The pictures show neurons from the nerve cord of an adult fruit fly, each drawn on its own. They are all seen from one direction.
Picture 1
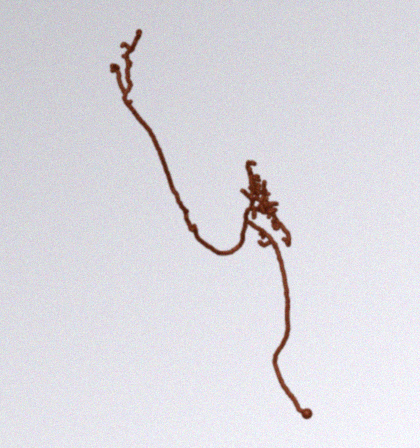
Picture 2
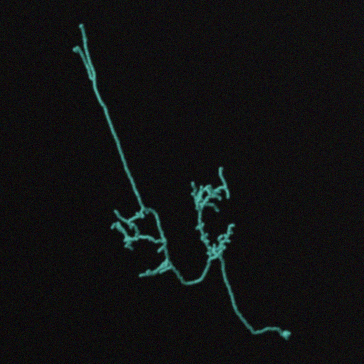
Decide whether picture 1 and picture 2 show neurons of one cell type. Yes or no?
no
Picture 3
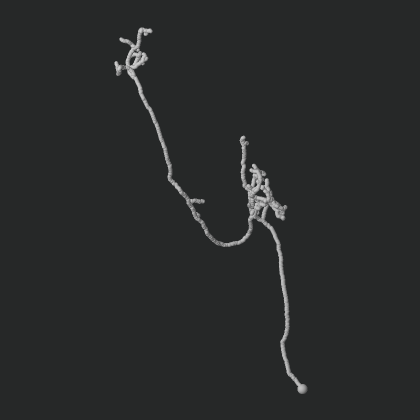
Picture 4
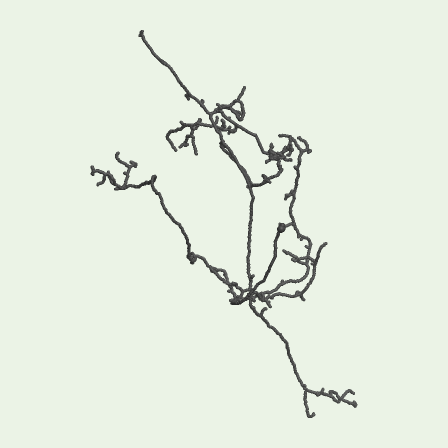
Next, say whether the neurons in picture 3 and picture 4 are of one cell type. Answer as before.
no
